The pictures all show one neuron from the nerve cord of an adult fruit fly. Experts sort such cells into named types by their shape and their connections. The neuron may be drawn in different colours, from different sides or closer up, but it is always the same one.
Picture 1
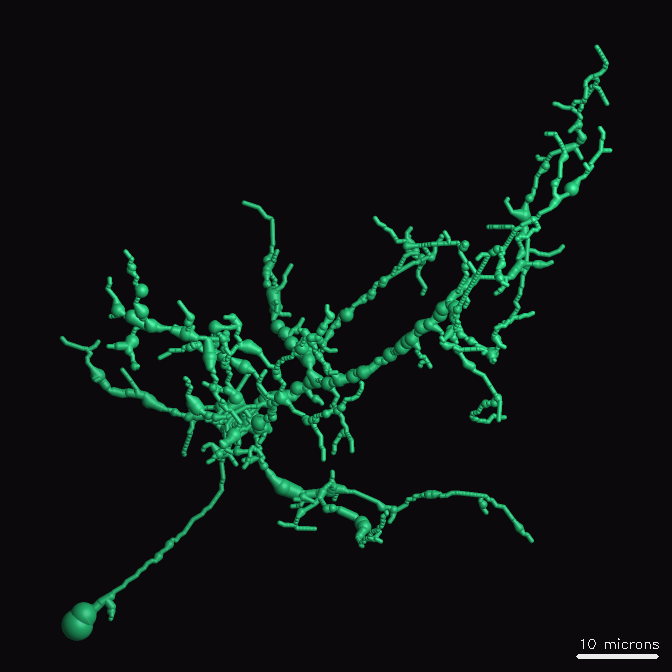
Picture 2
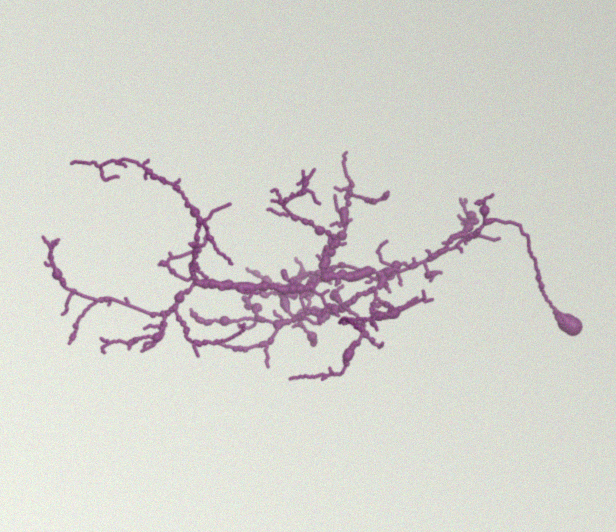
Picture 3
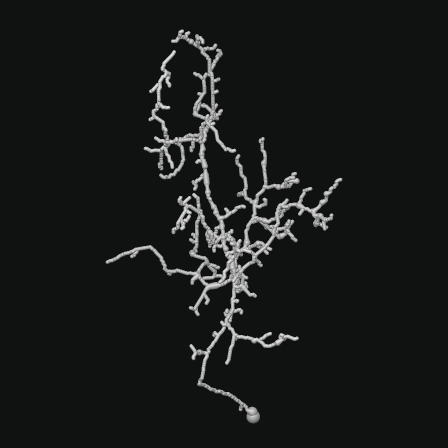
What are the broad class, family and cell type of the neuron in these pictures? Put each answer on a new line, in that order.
nerve-cord intrinsic neuron
hemilineage 20A.22A
IN20A.22A058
